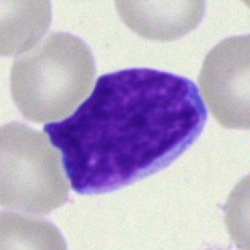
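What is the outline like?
Irregular and angular, not round.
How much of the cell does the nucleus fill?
Nearly all; scant cytoplasm forms a narrow rim, mainly along the right and lower right edge.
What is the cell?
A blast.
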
